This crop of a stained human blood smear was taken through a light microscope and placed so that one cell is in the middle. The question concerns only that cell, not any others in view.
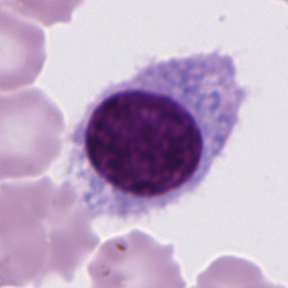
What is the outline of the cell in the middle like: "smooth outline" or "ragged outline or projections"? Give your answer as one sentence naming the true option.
This cell's outline is not smooth but rough.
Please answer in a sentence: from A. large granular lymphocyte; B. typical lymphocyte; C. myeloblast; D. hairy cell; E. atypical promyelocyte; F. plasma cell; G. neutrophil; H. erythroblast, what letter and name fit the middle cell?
Option D is correct, and the cell in the centre is a hairy cell.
